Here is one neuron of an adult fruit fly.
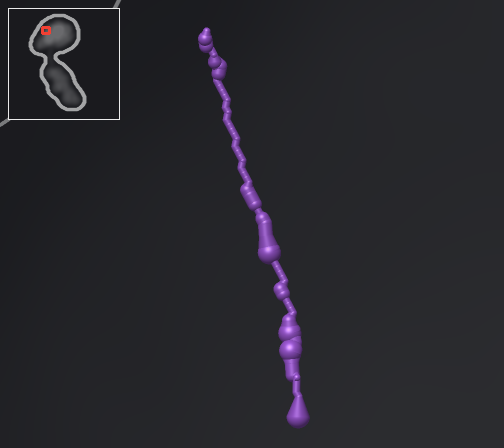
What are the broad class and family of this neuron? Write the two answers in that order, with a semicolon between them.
sensory neuron entering the brain; class mechanosensory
